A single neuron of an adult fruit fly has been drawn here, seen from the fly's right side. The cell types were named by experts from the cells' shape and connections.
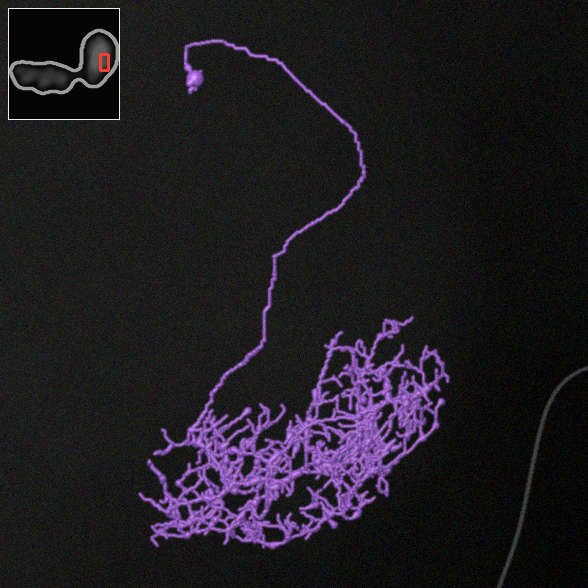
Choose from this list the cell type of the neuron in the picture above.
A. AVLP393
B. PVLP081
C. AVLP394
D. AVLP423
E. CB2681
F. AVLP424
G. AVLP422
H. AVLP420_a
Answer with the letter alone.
H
